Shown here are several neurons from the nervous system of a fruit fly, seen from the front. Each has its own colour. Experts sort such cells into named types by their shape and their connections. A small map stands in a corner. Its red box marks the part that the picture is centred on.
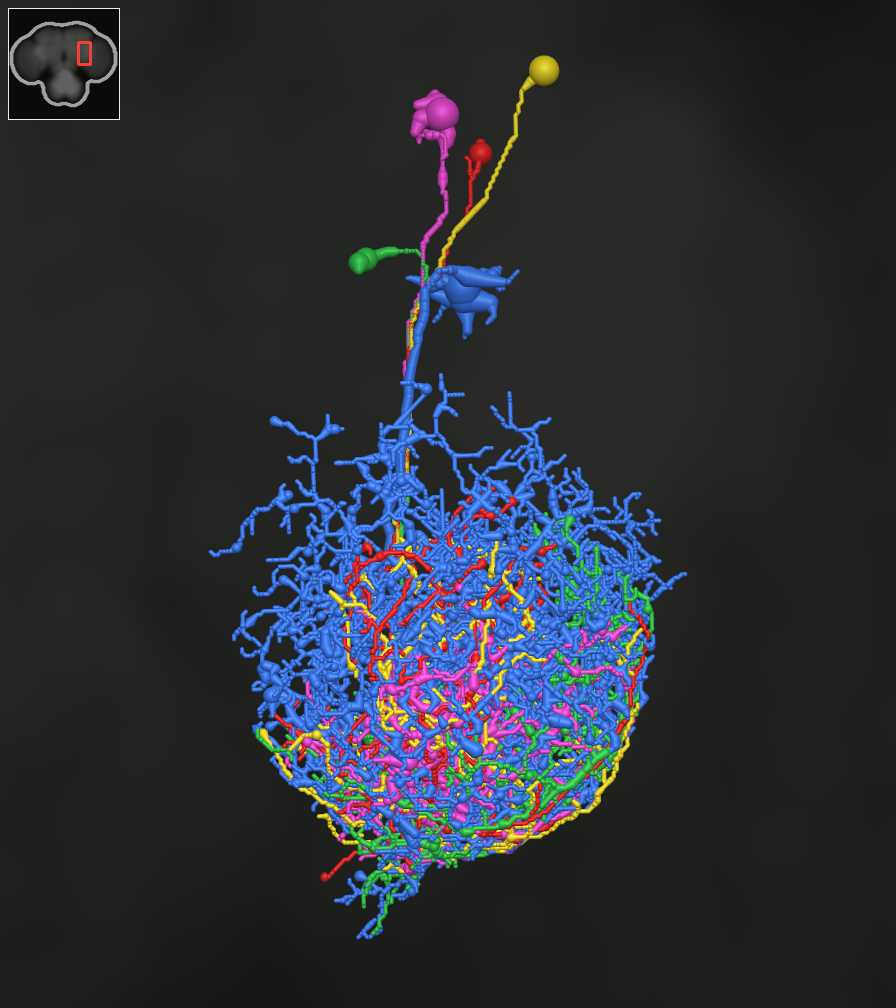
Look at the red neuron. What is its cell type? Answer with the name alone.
AVLP550_a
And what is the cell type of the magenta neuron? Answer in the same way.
AVLP548_g1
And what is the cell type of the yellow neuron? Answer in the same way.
AVLP549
